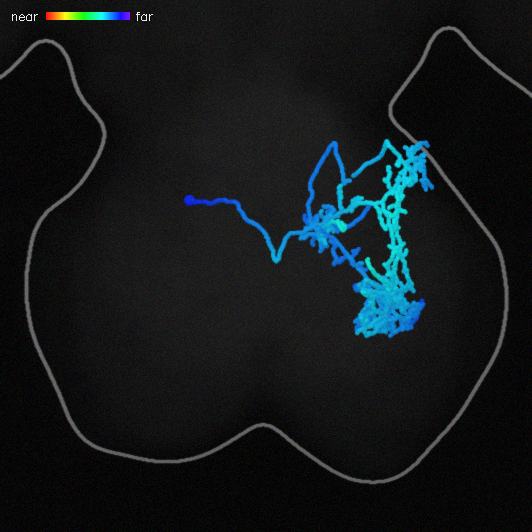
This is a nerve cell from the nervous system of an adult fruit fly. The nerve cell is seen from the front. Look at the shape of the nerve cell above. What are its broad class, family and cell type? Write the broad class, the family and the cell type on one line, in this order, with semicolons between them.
nerve-cord intrinsic neuron; hemilineage 26X; IN26X003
